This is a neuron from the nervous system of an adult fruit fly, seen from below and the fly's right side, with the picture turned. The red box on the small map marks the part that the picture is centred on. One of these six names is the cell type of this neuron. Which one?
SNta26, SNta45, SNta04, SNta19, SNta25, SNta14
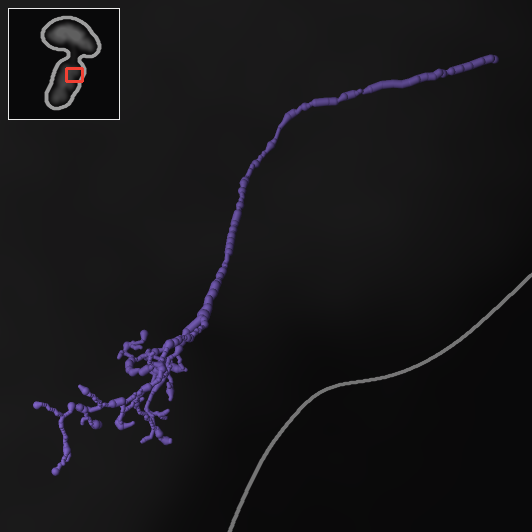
SNta04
